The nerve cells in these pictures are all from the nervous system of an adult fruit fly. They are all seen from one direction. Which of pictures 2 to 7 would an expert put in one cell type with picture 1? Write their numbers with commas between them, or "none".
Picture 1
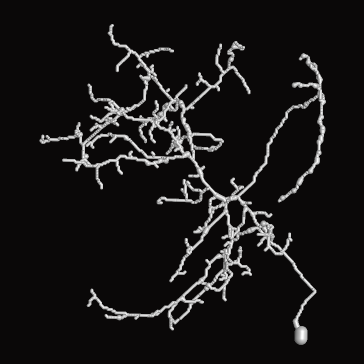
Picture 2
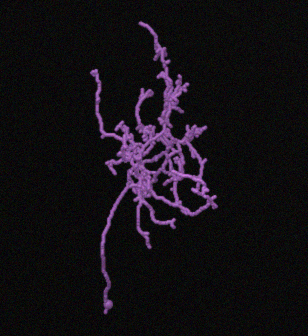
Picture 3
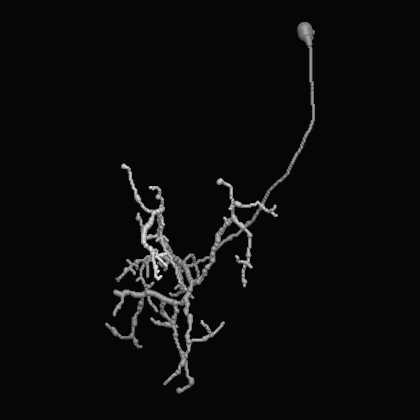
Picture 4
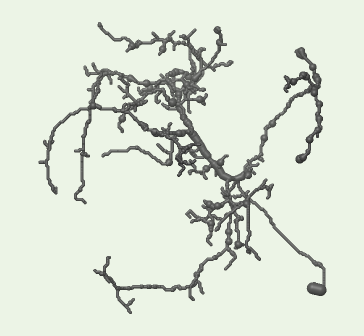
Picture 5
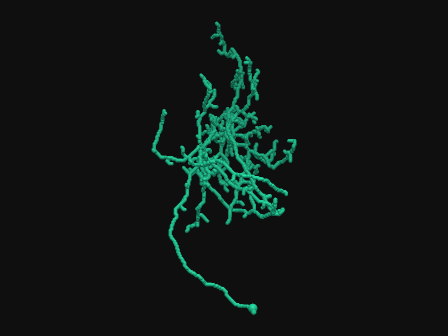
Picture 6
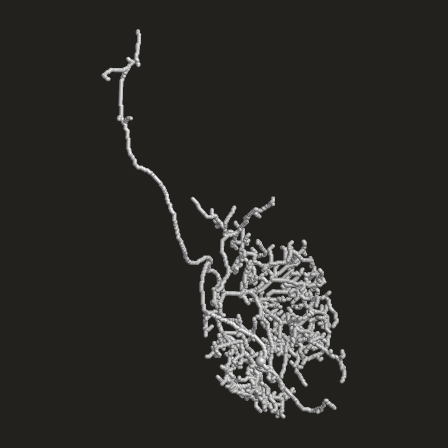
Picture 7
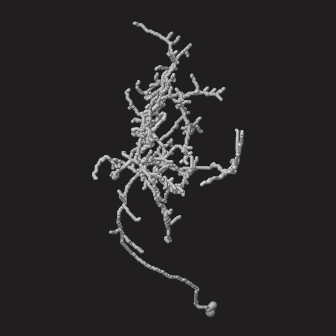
2, 4, 5, 7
